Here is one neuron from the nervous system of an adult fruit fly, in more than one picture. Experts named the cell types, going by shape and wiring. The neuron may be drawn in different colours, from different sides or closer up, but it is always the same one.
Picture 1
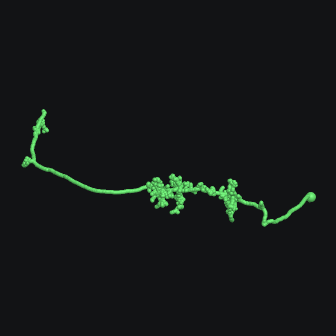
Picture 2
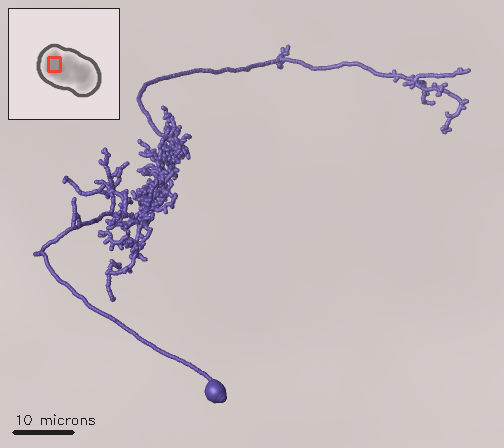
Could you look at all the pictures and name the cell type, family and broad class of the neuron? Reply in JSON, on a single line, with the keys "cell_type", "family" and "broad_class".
{"cell_type": "TmY18", "family": "TmY", "broad_class": "optic-lobe intrinsic neuron"}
